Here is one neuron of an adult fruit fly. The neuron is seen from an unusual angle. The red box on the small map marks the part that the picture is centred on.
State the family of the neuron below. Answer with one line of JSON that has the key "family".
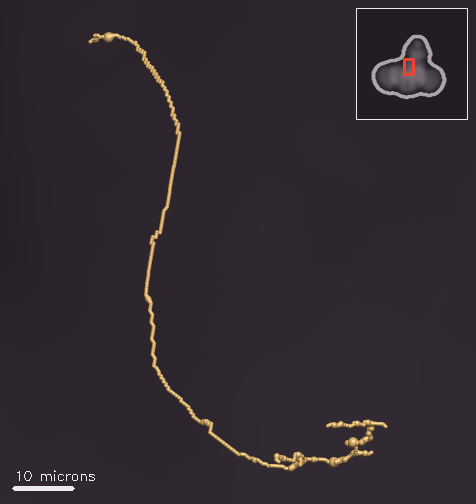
{"family": "class mechanosensory tactile"}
